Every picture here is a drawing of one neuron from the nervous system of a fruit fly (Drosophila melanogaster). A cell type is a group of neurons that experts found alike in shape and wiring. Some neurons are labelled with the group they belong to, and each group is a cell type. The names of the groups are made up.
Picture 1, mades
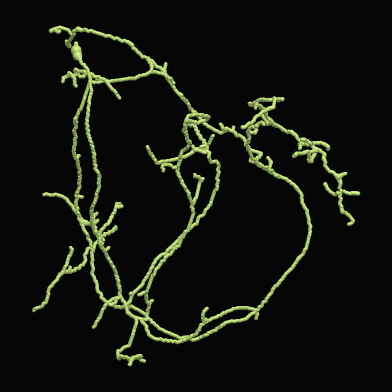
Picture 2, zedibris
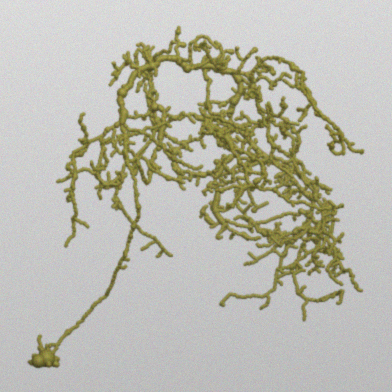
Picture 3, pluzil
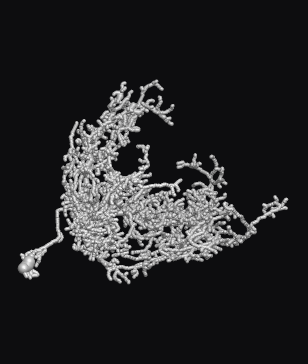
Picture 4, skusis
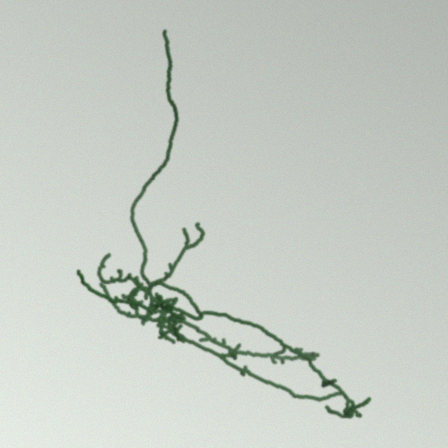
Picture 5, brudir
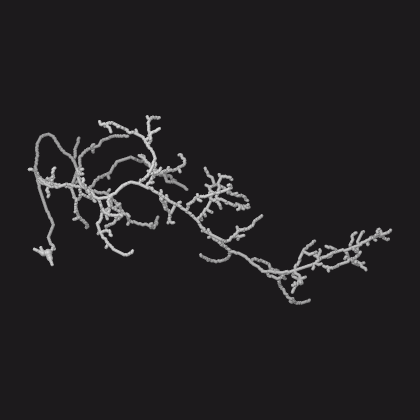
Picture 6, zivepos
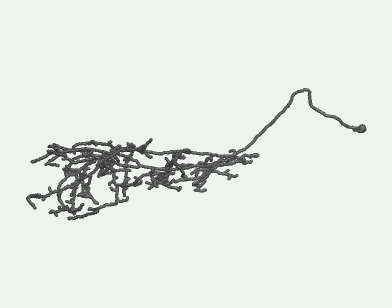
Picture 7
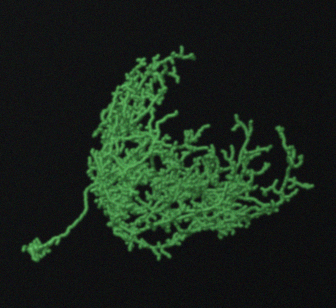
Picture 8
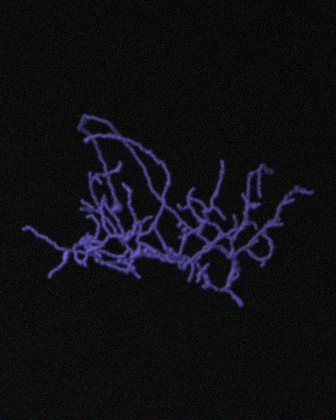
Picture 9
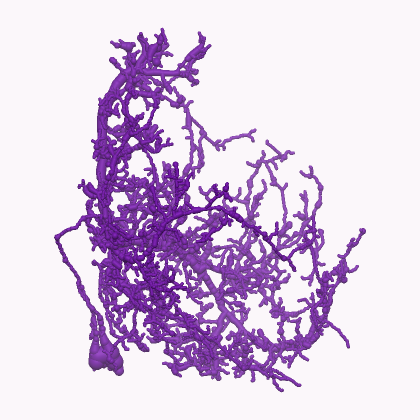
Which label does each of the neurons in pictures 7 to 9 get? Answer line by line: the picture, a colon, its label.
7: pluzil
8: brudir
9: pluzil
